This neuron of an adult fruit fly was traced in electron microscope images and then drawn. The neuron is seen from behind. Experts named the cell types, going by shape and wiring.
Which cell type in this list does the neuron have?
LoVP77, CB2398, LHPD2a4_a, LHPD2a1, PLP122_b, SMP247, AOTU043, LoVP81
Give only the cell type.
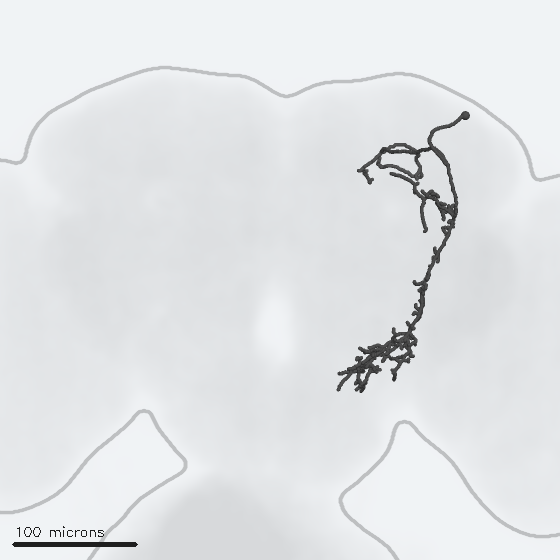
PLP122_b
